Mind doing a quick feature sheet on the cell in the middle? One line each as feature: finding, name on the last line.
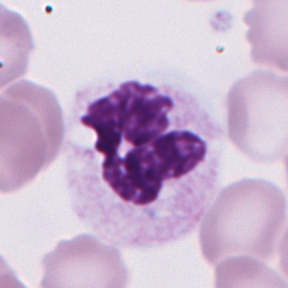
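Lobes: small clear gap between them near the middle of the nucleus
Chromatin: dark purple, coarsely clumped
Cytoplasm: abundant, pale pinkish-lilac
Granules: fine, faint, pinkish-lilac
Cell: segmented neutrophil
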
